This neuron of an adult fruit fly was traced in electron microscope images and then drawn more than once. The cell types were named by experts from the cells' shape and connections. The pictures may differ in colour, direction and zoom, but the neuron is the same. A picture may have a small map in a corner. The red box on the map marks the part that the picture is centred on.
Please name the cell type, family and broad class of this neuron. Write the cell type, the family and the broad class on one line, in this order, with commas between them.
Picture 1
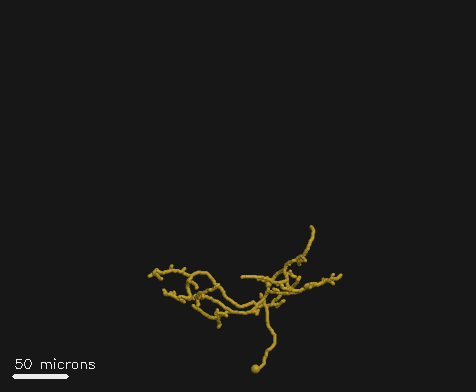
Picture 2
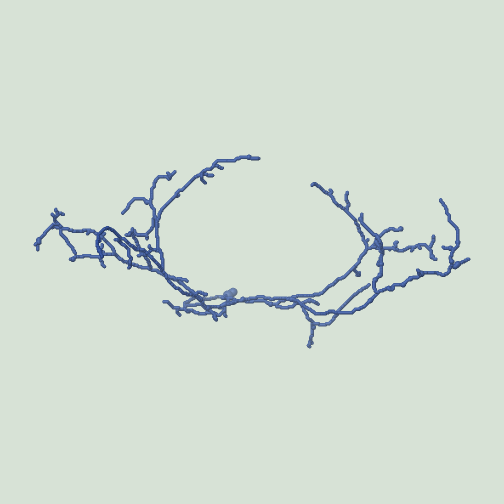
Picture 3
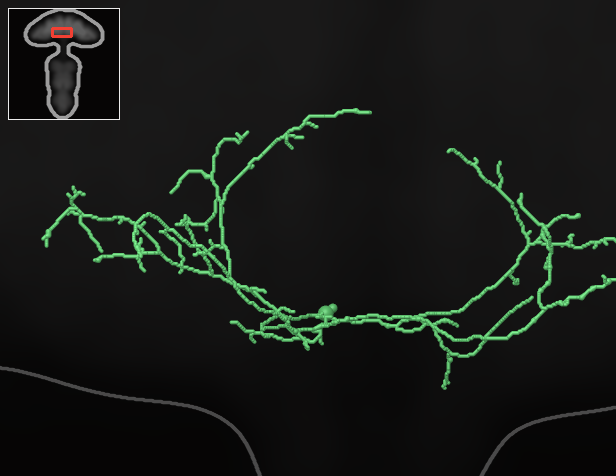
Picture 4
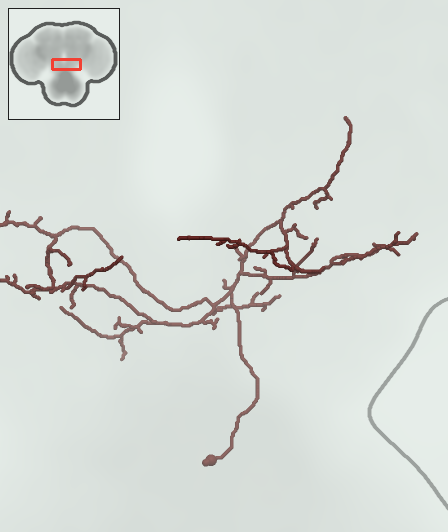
GNG646, hemilineage LB3, central-brain intrinsic neuron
